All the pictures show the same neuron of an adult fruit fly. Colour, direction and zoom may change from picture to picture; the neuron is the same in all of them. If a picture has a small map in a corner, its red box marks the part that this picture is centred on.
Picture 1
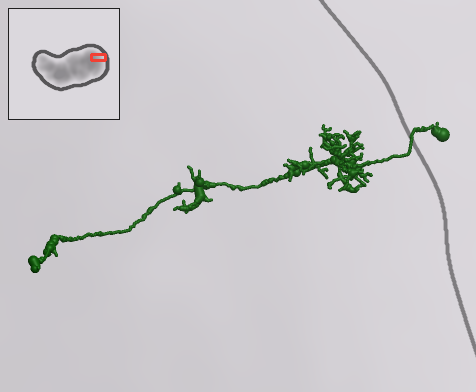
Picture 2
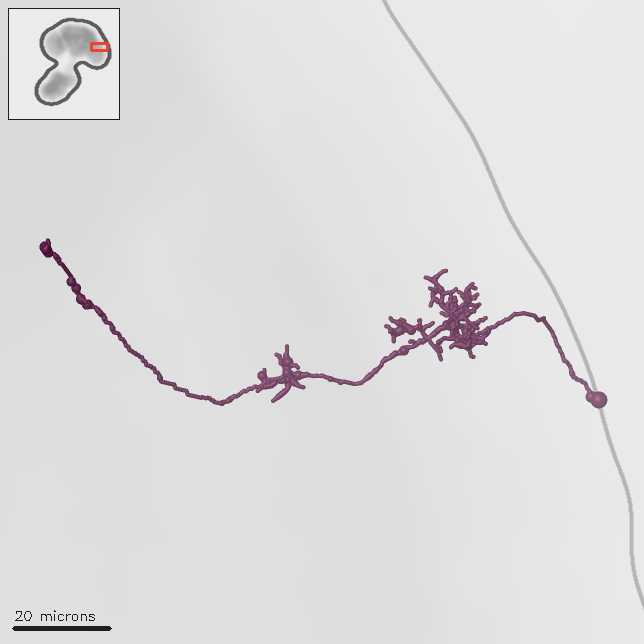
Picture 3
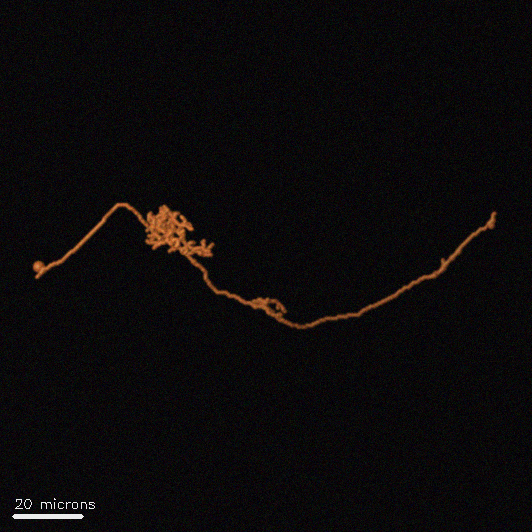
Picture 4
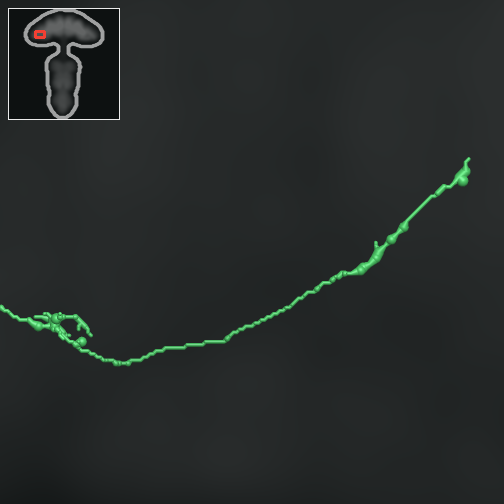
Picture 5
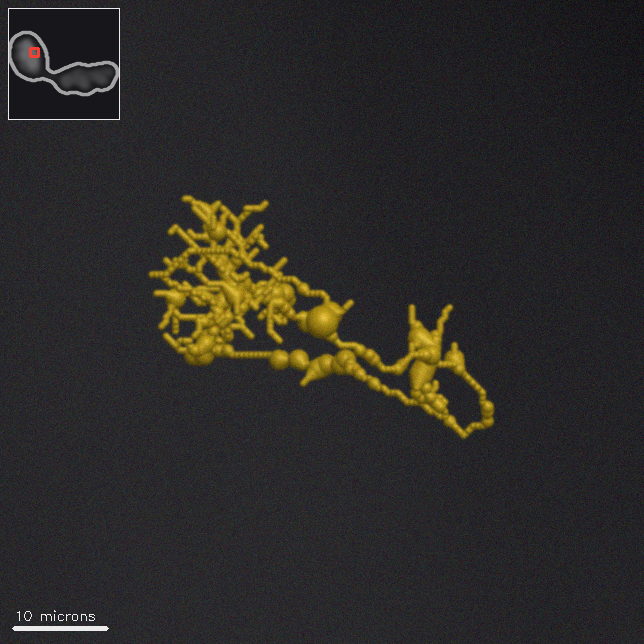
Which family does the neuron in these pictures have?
Tm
